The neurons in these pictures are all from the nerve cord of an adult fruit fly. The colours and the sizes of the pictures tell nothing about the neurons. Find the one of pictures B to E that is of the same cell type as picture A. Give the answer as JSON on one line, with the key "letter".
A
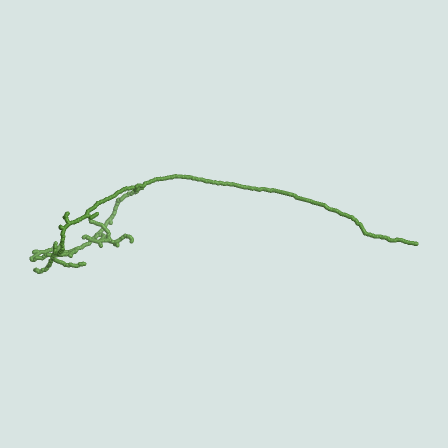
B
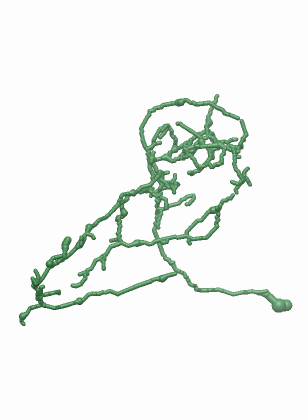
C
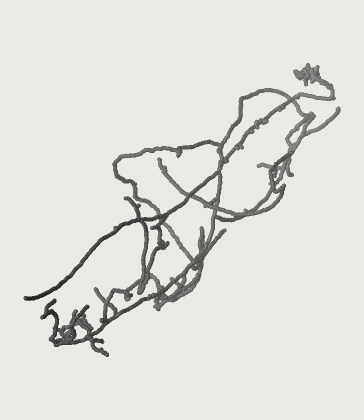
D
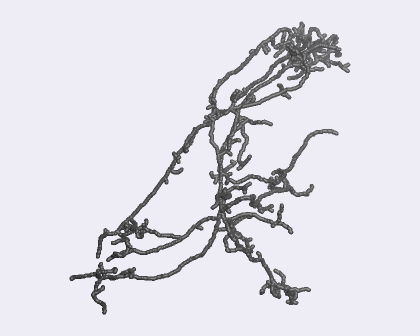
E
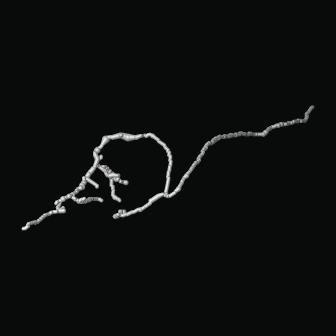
{"letter": "E"}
